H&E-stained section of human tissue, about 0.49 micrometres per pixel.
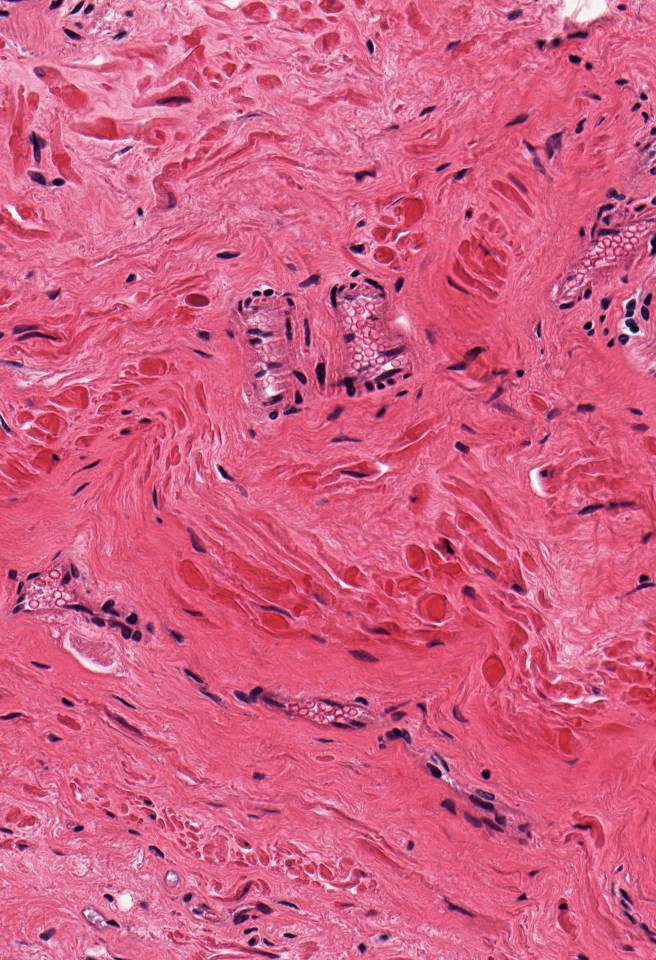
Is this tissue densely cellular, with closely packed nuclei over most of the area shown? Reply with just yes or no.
No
